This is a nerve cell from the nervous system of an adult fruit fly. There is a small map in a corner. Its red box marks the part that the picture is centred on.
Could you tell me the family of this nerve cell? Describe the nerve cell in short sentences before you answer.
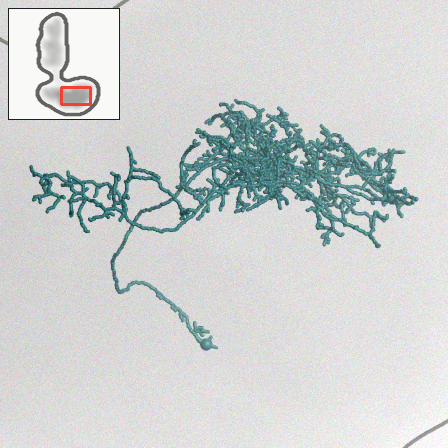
The cell body can be seen at the bottom of the picture. Dozens of branch ends can be seen. This is a central-brain intrinsic neuron. Its family is hemilineage VESa2.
